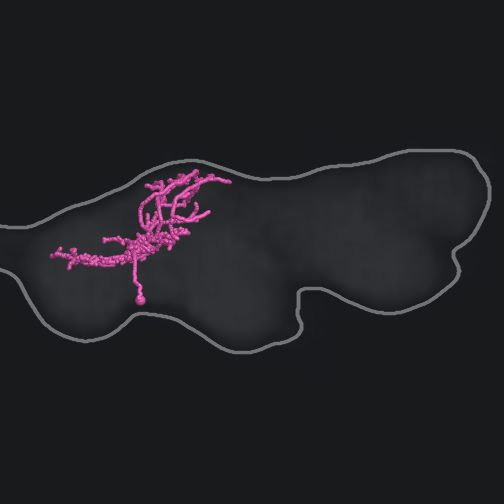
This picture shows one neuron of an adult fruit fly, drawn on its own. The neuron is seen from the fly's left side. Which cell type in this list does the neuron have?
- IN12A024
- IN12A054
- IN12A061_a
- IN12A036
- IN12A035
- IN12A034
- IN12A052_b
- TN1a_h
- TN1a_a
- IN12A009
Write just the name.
TN1a_h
